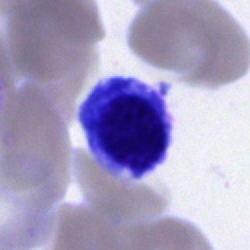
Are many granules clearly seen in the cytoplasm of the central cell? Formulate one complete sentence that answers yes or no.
No, the cytoplasm of this cell holds no visible granules.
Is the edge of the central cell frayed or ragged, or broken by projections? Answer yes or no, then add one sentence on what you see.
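Yes. A small blue knob sticks out from the upper right edge.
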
